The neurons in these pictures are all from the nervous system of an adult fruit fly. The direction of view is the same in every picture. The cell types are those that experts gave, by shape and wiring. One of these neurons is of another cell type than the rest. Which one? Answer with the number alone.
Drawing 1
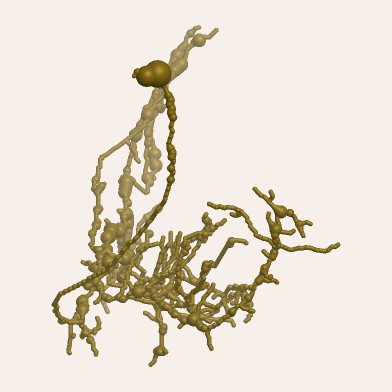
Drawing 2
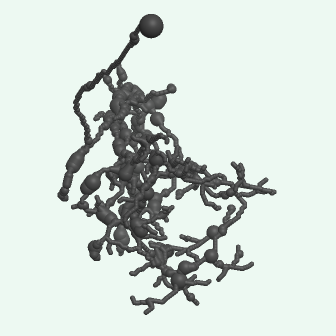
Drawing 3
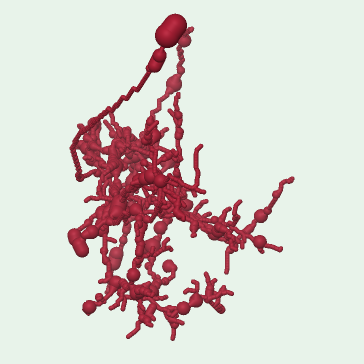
1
